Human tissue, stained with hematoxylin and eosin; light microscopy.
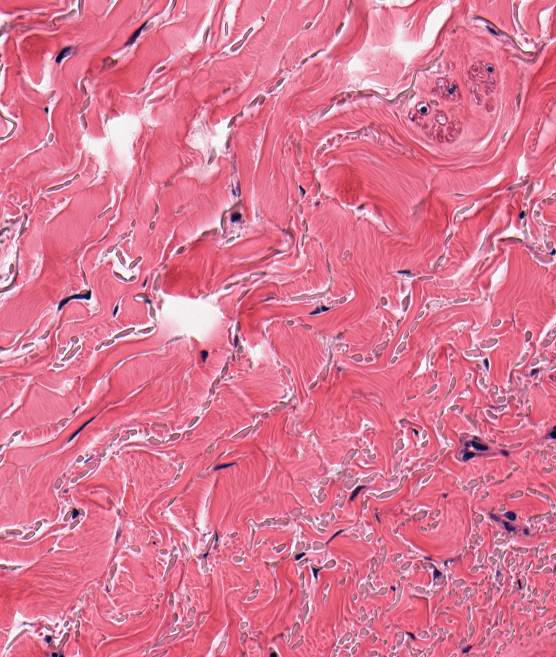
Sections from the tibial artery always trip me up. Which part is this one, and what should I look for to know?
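The answer is tunica adventitia. Its few nuclei are dark, thin and spindle-shaped, squeezed between collagen bundles.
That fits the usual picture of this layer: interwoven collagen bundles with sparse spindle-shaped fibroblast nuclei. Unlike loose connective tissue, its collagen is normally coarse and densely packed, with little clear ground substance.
Toward the lower right, finer bundles carry more nuclei. Near the top right corner an outlined, rounded structure holds a small cluster of round bodies with dark dots.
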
